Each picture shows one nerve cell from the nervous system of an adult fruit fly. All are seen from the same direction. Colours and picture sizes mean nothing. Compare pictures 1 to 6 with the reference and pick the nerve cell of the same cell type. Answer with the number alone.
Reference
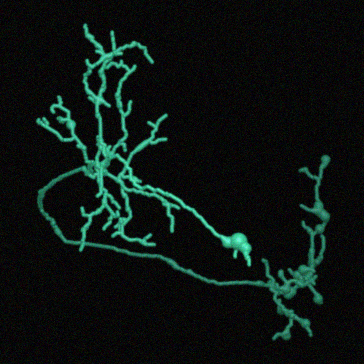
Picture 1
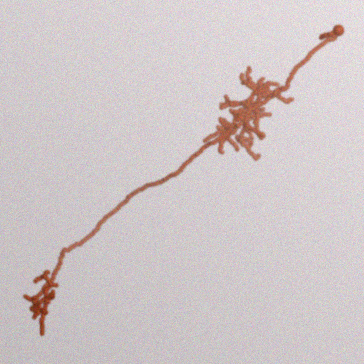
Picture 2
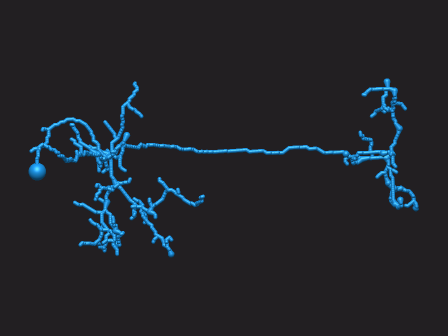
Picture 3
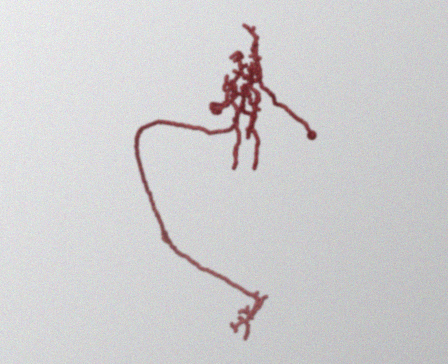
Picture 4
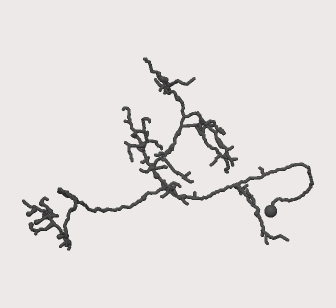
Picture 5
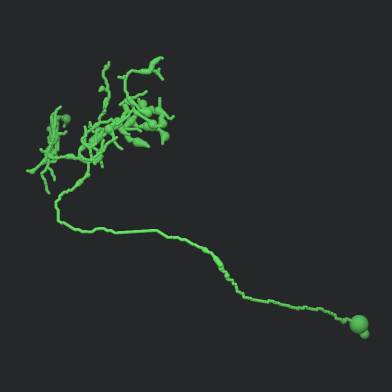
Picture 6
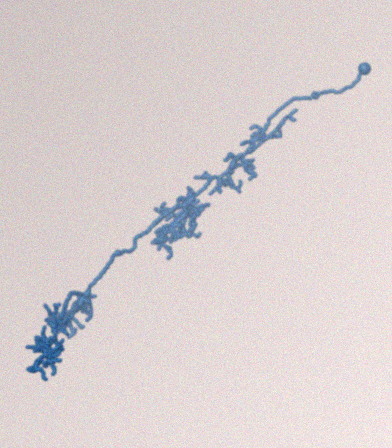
2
